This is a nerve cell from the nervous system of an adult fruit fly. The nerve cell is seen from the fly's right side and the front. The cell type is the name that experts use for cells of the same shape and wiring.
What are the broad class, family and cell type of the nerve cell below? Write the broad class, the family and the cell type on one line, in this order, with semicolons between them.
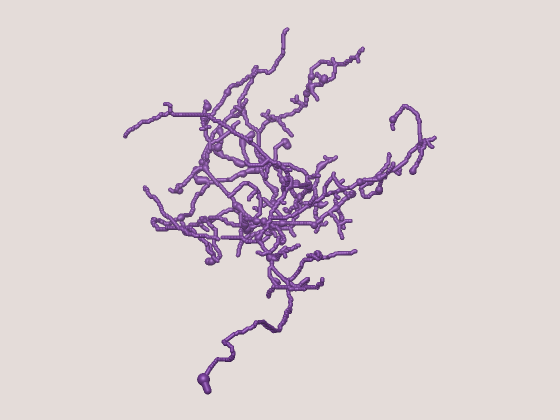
nerve-cord intrinsic neuron; hemilineage 14A; IN14A032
